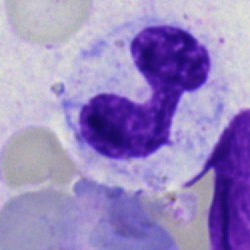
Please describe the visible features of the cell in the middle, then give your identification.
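Looking at the outline first, it's roughly round. The chromatin comes up dark purple and coarsely clumped. There's plenty of cytoplasm, very pale, with fine lilac granules scattered sparsely through it. What I'm looking at is a segmented neutrophil.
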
